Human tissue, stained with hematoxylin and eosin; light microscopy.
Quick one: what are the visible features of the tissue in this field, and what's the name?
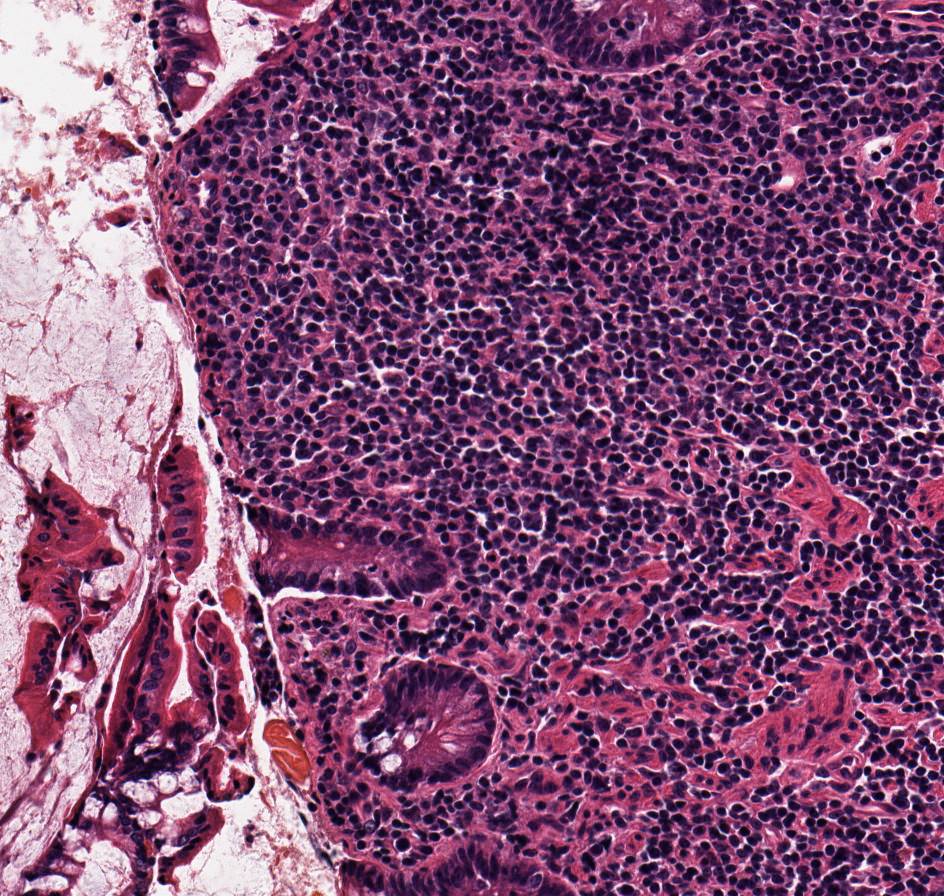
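Layout: a dense, diffuse sheet of small round cells covers roughly the right three-quarters of the field. Cells: most have small, round, dark nuclei with scant cytoplasm. Glands: embedded glands are lined by tall columnar epithelium with elongated nuclei. Mucin: a few clear goblet-cell vacuoles sit near the lumen of the lower-middle gland. This is terminal ileum.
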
